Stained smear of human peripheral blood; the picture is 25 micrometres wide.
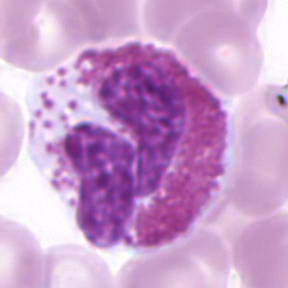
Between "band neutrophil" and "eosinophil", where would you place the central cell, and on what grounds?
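This cell is an eosinophil rather than a band neutrophil. Its nucleus is divided into two large lobes, not formed into one band.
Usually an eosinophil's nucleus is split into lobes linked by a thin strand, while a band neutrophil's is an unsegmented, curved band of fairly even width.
The chromatin is dense and coarsely clumped. The granules are round and fairly even in size; on the left they are sparse, with pale cytoplasm showing between them.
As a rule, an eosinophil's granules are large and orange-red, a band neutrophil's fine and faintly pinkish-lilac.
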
